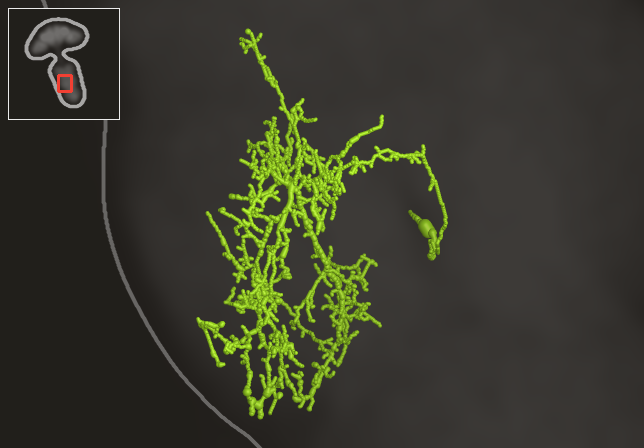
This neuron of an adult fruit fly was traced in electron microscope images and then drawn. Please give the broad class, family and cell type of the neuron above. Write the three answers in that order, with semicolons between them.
nerve-cord intrinsic neuron; hemilineage 12B; IN12B024_c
